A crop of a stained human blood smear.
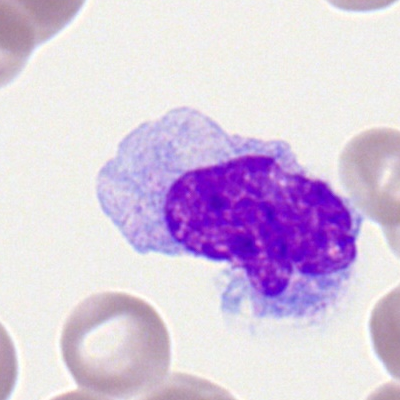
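Monocyte. Nucleus folded and irregular, notched along its lower edge. Cytoplasm abundant and pale grey-blue, spreading broadly to the left of the nucleus, with fine, dust-like pinkish granules scattered throughout.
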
